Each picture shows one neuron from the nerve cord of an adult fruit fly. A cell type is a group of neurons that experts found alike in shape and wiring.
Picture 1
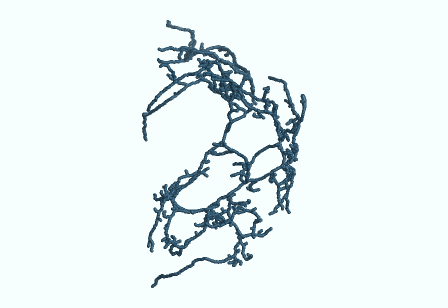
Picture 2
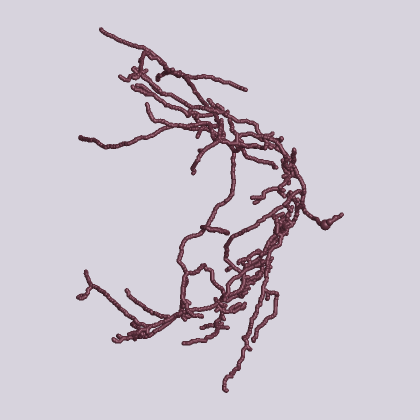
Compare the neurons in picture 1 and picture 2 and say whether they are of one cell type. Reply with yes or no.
no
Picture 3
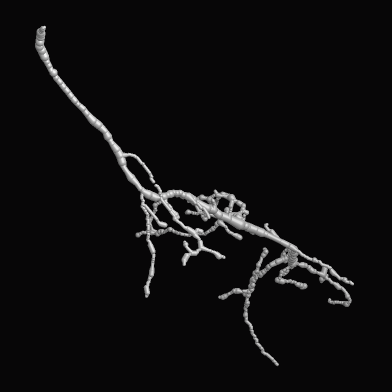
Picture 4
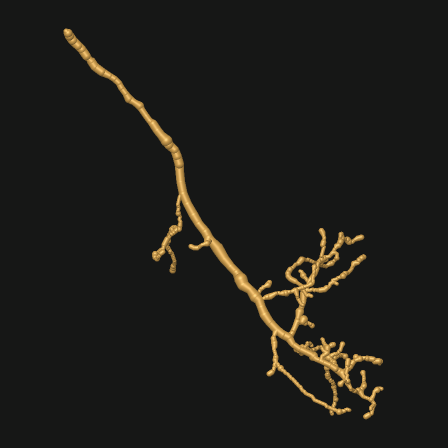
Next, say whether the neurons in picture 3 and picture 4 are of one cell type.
yes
